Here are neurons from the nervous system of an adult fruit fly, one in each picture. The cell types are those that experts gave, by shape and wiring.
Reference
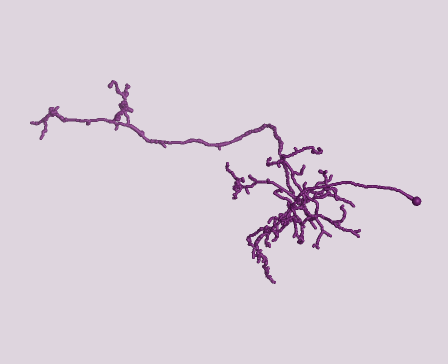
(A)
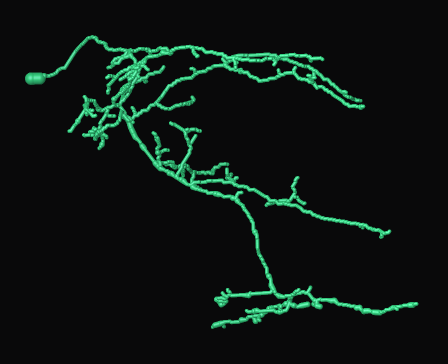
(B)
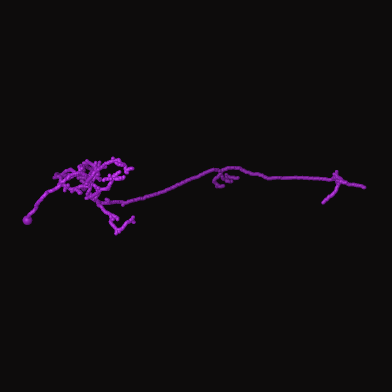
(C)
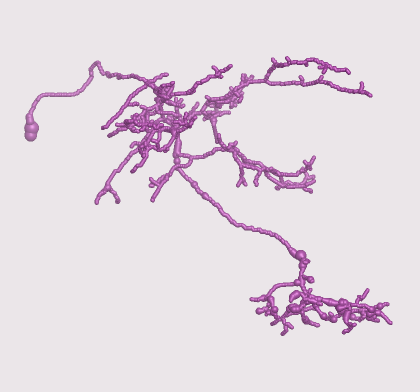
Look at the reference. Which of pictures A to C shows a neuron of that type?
Picture B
